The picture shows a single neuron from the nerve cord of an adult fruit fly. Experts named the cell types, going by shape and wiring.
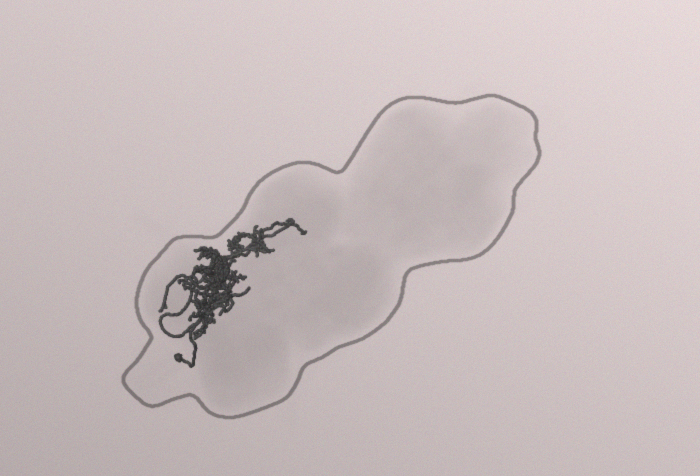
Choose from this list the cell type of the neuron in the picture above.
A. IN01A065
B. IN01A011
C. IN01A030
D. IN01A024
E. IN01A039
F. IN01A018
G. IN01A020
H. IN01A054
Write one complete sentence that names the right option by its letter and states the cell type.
The neuron belongs to the cell type IN01A024, given as option D.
